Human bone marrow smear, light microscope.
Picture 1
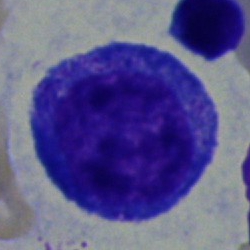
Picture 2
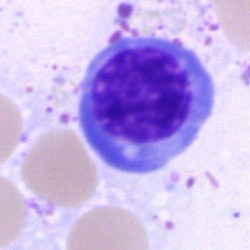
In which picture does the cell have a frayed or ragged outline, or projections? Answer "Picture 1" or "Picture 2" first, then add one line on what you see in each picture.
Picture 1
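What picture 1 shows: The cell has a round outline with a slightly ragged edge.
What picture 2 shows: The cell outline is round and smooth.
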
